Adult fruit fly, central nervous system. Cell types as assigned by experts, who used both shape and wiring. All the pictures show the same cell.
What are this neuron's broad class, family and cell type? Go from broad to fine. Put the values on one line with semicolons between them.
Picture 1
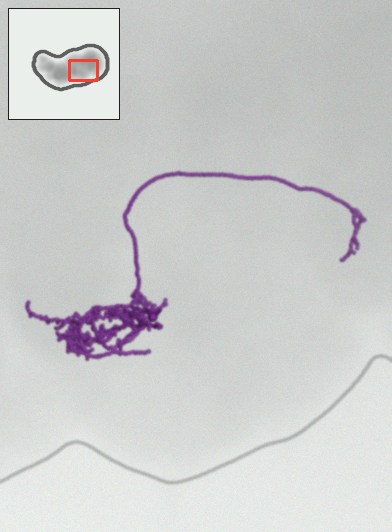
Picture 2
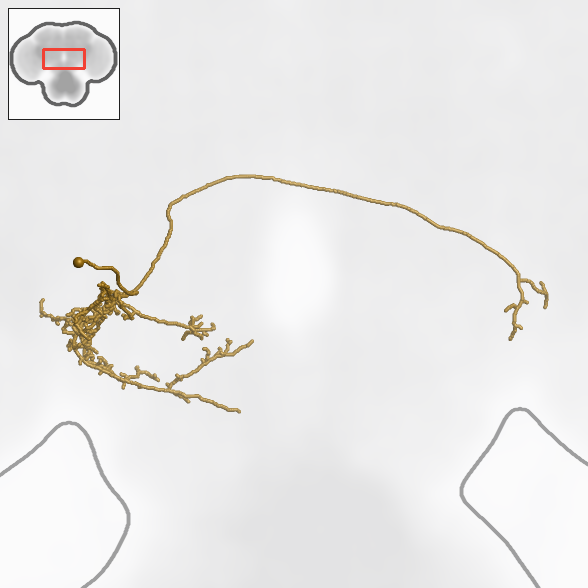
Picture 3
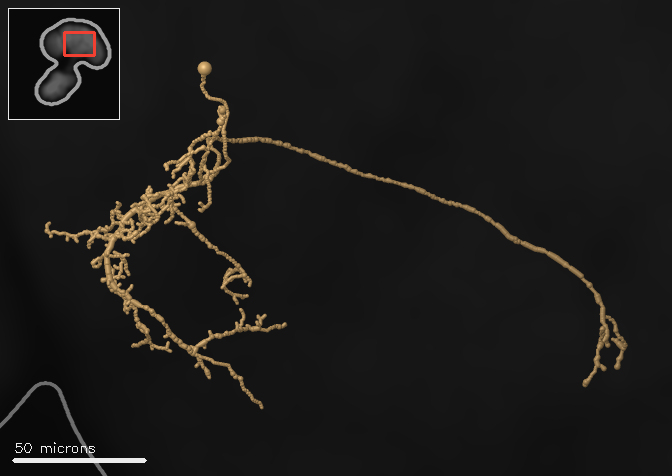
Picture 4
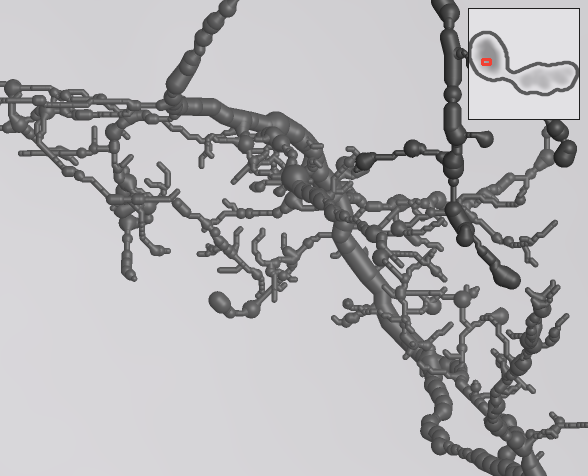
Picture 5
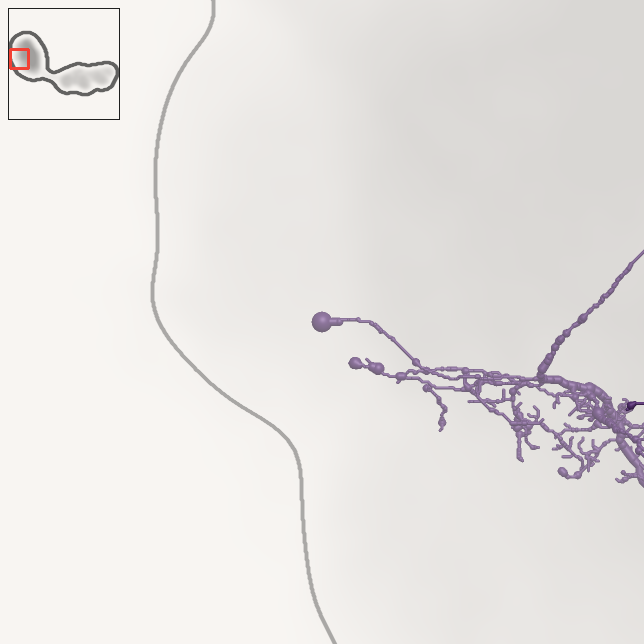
central-brain intrinsic neuron; hemilineage ALl1_ventral; CB3692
